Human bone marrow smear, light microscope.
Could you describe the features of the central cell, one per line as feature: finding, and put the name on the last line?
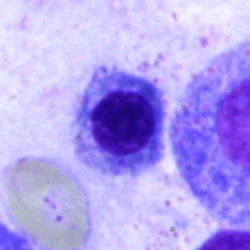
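Edge: irregular and ragged, not smooth.
Chromatin: dense, stains dark purple.
Rim: a moderate one, all the way round the nucleus.
Colour of cytoplasm: blue.
What it is: an erythroblast.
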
